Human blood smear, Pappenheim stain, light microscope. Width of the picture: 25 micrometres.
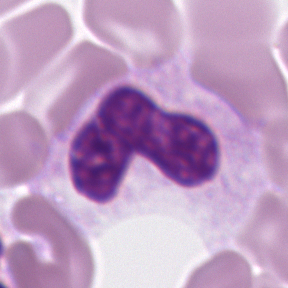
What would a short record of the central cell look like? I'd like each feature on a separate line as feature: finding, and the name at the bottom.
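Chromatin: dark purple, clumped, paler patches between
Cytoplasm: pale lilac-grey
Granules: fine, faint lilac, scattered
Outline: irregular, not smoothly round
Cell: band neutrophil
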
